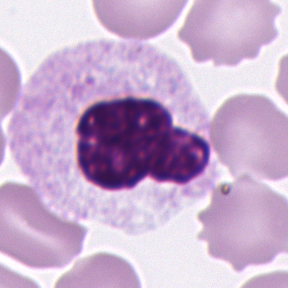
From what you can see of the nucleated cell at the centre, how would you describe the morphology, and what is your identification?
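Two lobes make up the nucleus, a larger one on the left and a smaller one on the right. The cytoplasm is pale lilac, with fine violet granules spread evenly through it and no vacuoles seen. This is a segmented neutrophil.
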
